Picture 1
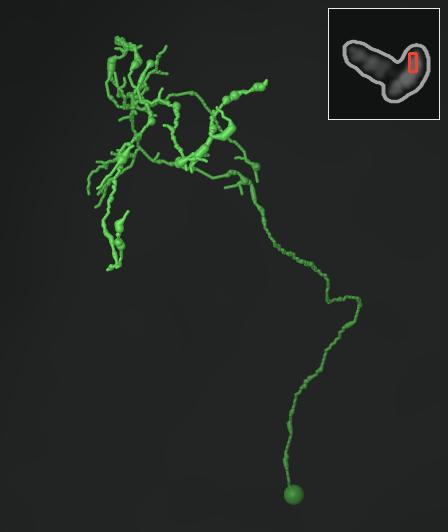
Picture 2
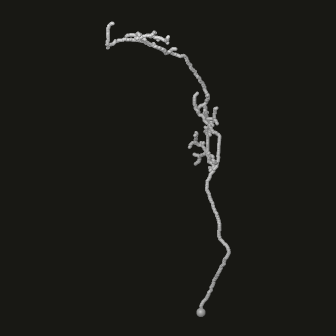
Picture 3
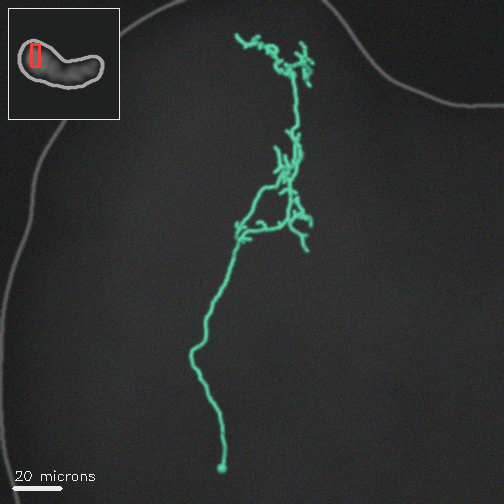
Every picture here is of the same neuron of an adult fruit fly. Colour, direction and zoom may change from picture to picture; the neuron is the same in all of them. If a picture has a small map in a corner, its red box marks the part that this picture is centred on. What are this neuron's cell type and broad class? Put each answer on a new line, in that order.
CB2685
central-brain intrinsic neuron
